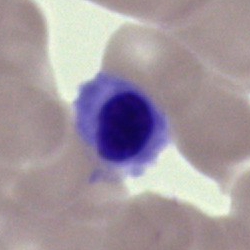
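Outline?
Irregular, with small bumps and blebs along the edge.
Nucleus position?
Off-centre to the right; wider band of cytoplasm on the left.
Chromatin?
Dark, densely condensed.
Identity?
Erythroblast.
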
